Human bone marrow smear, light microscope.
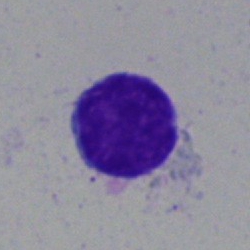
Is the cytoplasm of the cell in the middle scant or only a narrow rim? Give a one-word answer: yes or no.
Yes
